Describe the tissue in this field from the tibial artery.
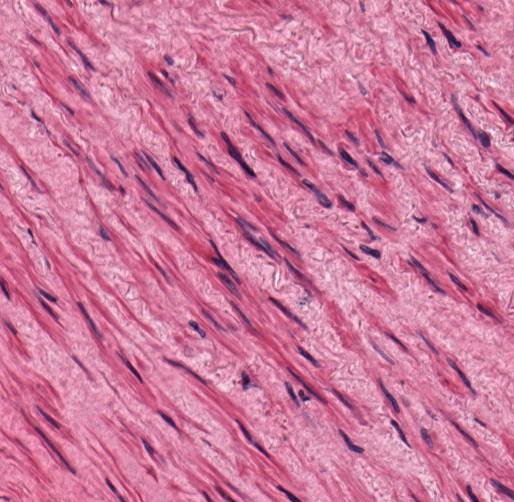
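Arrangement: spindle cells and fibres lie parallel across the whole field, slanting from upper left to lower right. Distribution: nuclei are spread fairly evenly, with no dense crowding anywhere. Cytoplasm: strongly pink, in slender bands along the nuclear long axis. Between cells: pale pink, wavy fibres.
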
